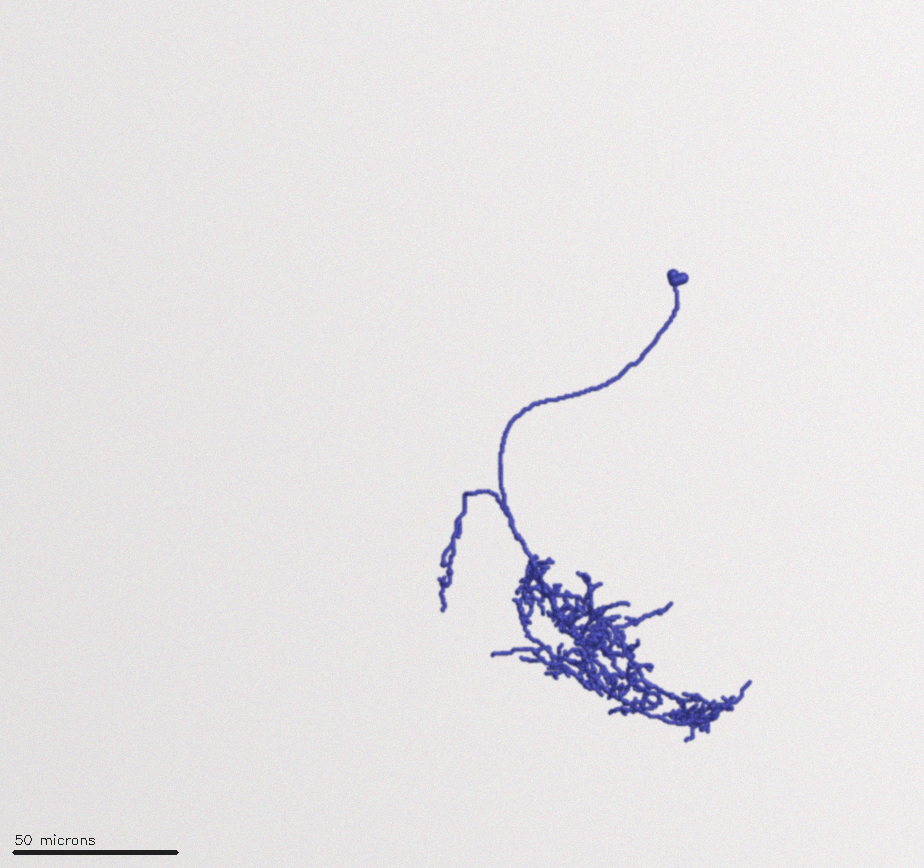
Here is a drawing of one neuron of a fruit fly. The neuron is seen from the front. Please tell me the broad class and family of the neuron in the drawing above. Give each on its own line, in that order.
nerve-cord intrinsic neuron
hemilineage 23B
